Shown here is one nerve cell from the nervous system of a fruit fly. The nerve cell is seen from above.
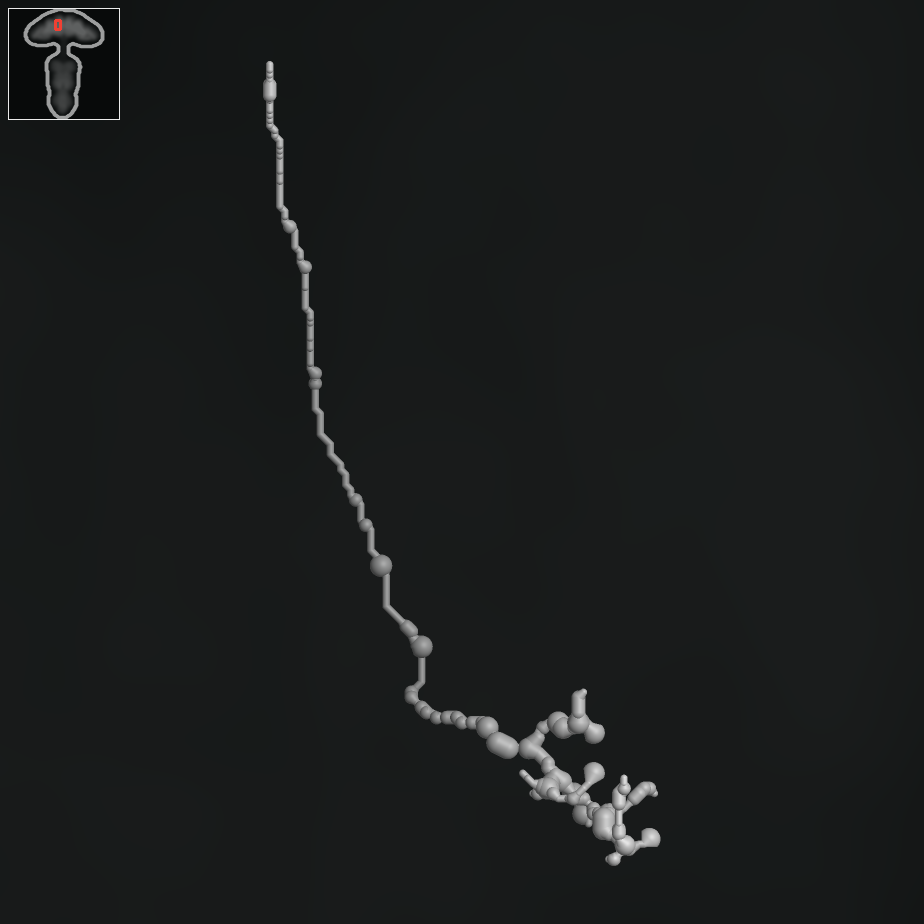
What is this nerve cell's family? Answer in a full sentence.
The family is class mechanosensory.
